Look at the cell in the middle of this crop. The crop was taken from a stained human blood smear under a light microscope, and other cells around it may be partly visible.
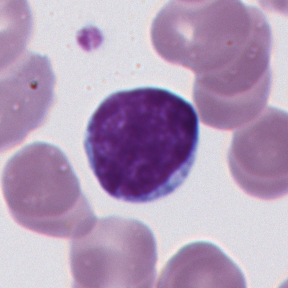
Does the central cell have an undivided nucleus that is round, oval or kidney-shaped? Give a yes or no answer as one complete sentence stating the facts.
Yes, in this cell the nucleus forms one compact round, oval or kidney-shaped piece.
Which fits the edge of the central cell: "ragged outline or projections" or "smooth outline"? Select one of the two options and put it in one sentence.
Neither ragged parts nor projections, blebs or tags mark the edge of the cell.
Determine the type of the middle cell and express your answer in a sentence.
The target cell in the middle of the crop is a lymphocyte.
